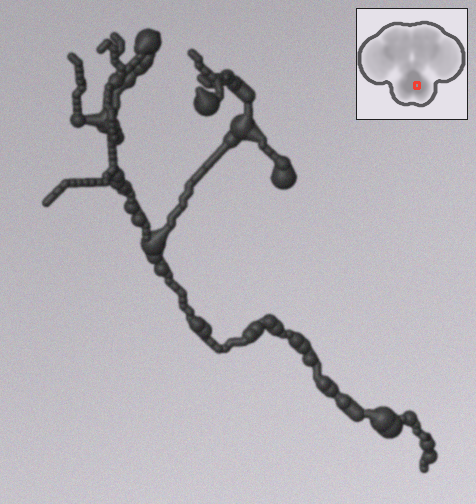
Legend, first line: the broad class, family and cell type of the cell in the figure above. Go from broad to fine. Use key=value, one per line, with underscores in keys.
broad_class=sensory neuron entering the nerve cord
family=class mechanosensory tactile
cell_type=SNta43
